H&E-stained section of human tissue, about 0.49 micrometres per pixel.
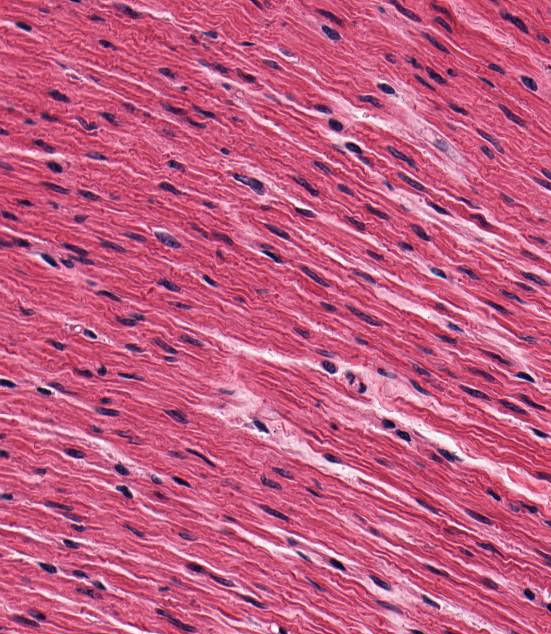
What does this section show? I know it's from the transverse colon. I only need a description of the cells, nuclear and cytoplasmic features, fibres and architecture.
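Look across the whole field and you'll see long parallel pink fibres running diagonally, from upper left to lower right. Now find the nuclei: dark purple, oval to elongated, each lying with its long axis parallel to the fibres. Notice they are scattered singly and fairly evenly over the entire field.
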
